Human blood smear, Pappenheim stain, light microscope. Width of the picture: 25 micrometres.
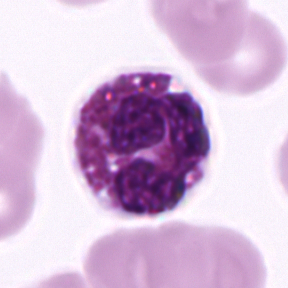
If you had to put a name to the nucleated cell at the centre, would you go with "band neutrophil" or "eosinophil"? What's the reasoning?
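This is an eosinophil.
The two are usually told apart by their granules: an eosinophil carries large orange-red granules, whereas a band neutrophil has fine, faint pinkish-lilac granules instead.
In this cell, almost no granule-free cytoplasm can be seen. A few tiny bright pink dots lie near the upper edge of the cell. A pale unstained streak curves through its middle, and no nucleoli are visible.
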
